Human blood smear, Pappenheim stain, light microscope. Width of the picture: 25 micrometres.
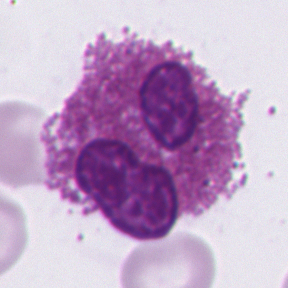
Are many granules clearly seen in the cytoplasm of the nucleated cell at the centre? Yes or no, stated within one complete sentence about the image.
Yes, it is many visible granules that the cytoplasm of this cell contains.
